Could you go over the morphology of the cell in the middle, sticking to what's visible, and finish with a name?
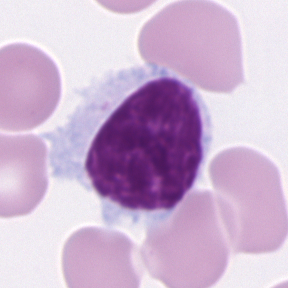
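Oval nucleus, sitting off-centre; widest band of cytoplasm on the left side of the cell. Chromatin dark purple, coarsely clumped, with paler streaks between the clumps. Cytoplasm pale blue, finely speckled and mottled rather than smooth. Cell: hairy cell.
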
